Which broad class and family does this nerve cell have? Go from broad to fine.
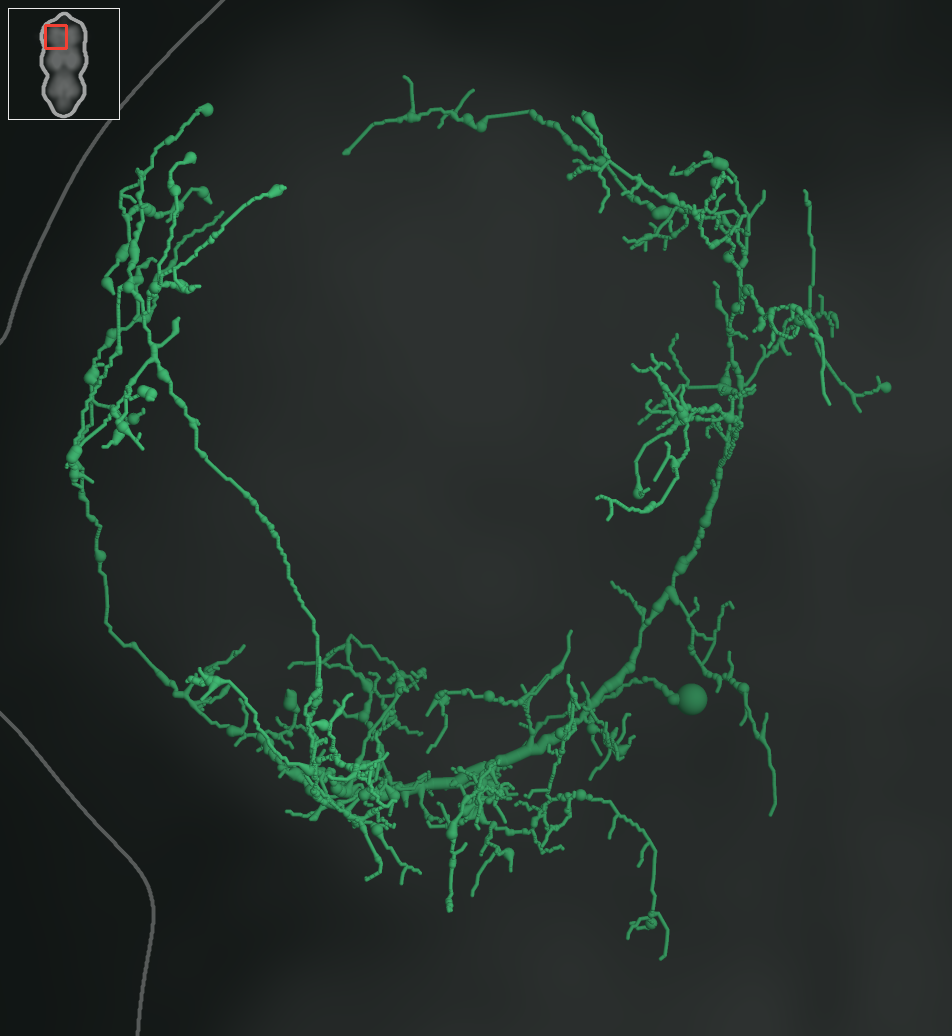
nerve-cord intrinsic neuron; hemilineage 04B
